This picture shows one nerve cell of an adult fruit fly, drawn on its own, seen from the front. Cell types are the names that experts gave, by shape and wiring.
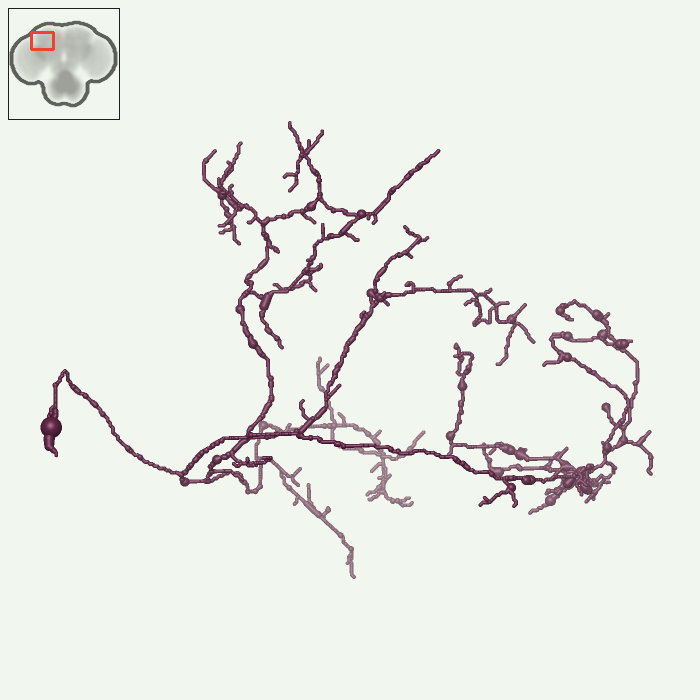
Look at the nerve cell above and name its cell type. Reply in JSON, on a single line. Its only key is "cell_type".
{"cell_type": "CB3001"}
